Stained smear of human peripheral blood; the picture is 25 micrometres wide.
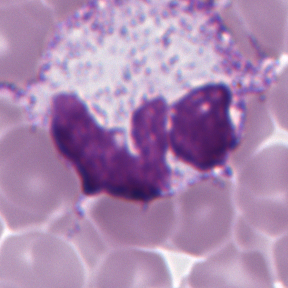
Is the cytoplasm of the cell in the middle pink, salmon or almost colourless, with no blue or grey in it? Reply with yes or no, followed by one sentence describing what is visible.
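Yes. The cytoplasm is plentiful and very pale, almost colourless.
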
